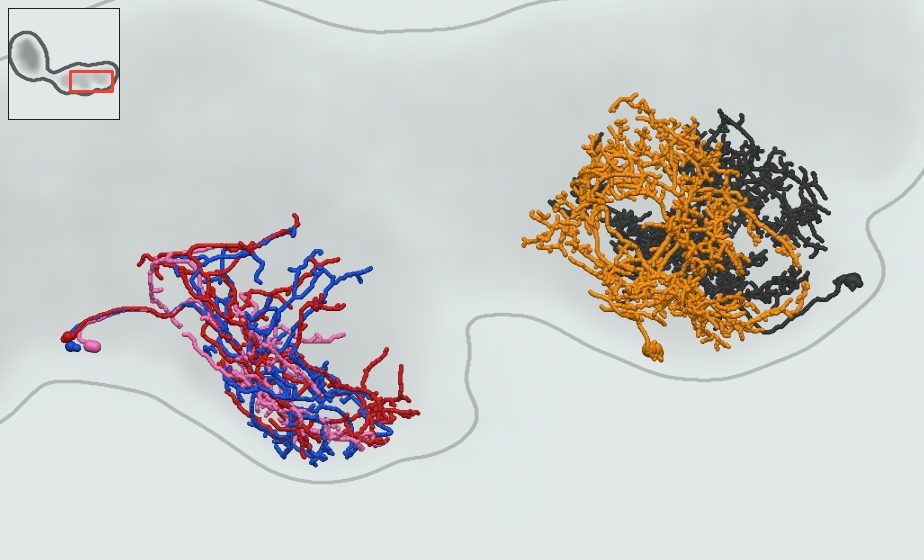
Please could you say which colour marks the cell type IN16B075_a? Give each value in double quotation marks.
"red"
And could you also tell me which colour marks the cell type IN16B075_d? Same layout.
"pink"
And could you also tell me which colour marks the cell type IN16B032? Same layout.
"orange"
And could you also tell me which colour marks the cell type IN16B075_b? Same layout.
"blue"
